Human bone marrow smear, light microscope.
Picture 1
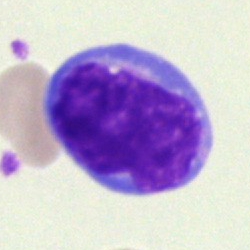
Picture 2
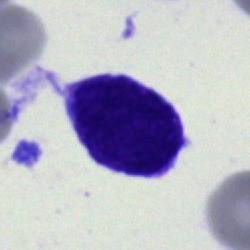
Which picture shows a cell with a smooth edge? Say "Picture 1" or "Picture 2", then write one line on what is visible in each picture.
Picture 1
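Picture 1: The cell has a smooth, oval outline.
Picture 2: A thin pale strand extends from the upper left edge of the cell.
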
